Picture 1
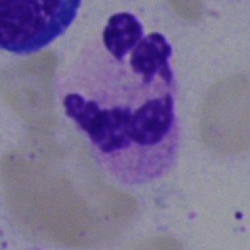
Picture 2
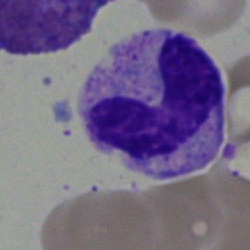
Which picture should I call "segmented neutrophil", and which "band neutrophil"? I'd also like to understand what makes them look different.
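The segmented neutrophil is in picture 1 and the band neutrophil in picture 2. First, the outline: the segmented neutrophil is oval, longer from top to bottom than from side to side, while the band neutrophil is round with a smooth edge. Second, the nucleus: in the band neutrophil it is a thick curved band bent into a horseshoe, its open side facing the upper left.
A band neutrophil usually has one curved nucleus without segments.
Third, the chromatin: dark purple in both, densely clumped in the segmented neutrophil and dense in the band neutrophil.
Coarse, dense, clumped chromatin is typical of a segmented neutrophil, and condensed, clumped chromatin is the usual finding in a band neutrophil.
Fourth, the band neutrophil shows no nucleoli, and its cytoplasm is moderate in amount and pale lilac. Last, the surroundings: in picture 1 a darker-stained cell lies at the top-left corner without touching the segmented neutrophil.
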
